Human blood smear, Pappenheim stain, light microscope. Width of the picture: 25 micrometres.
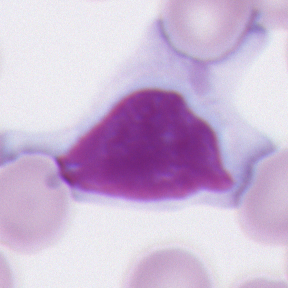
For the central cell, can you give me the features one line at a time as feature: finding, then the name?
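Nuclear shape: irregular, roughly triangular, with angular corners.
Segmentation: none, a single unsegmented mass.
Nuclear size: about 15 by 9 micrometres.
Cytoplasm colour: pale grey-blue.
Vacuoles: none seen.
Name: typical lymphocyte.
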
